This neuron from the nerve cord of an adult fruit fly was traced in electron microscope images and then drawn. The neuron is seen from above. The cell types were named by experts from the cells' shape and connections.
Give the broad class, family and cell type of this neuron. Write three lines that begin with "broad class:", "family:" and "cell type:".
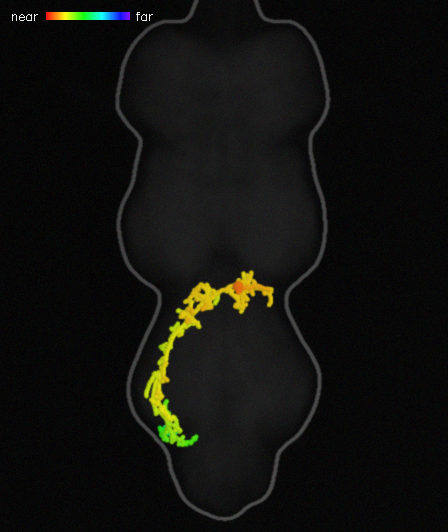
broad class: nerve-cord intrinsic neuron
family: hemilineage 11A
cell type: IN11A047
